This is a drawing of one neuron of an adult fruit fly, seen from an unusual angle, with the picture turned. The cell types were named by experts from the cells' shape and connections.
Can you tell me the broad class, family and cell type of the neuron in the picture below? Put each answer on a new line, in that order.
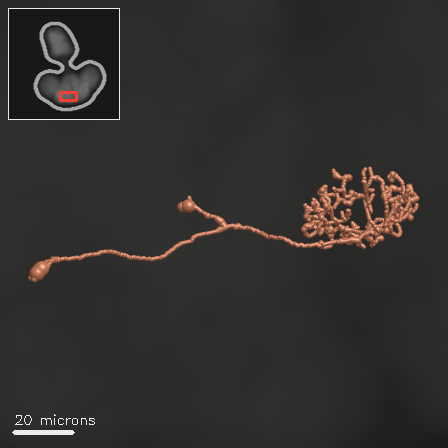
central-brain intrinsic neuron
hemilineage EBa1
ER3d_c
